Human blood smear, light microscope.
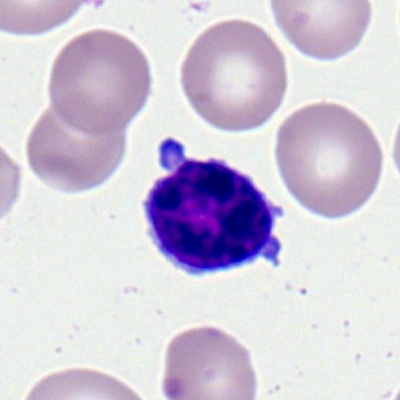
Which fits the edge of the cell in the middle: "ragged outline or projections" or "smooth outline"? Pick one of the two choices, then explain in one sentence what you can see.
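Ragged outline or projections. Small knob-like projections stick out from the cell edge at the upper left and lower right.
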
